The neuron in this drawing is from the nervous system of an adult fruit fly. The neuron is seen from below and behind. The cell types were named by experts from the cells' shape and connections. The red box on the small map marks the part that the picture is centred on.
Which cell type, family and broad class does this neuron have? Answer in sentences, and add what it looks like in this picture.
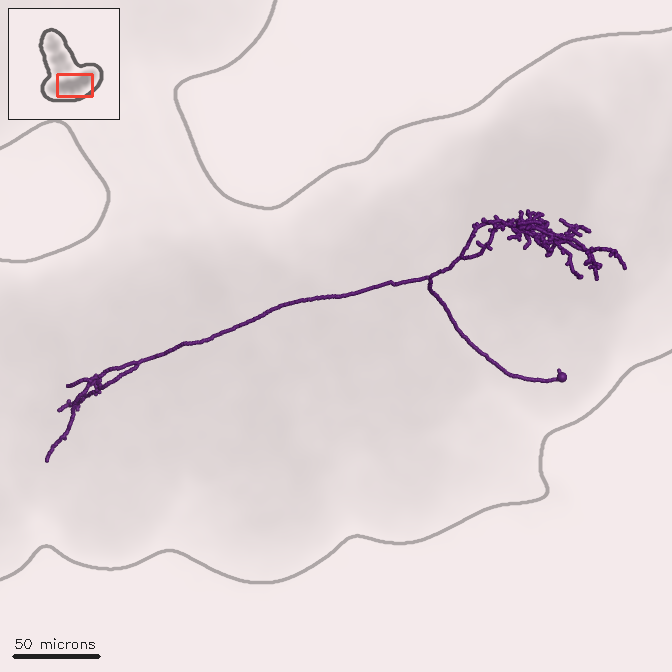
Its cell type is CB0743. Its family is hemilineage VLPa2. Its broad class is central-brain intrinsic neuron. The cell body can be seen on the right of the picture. By the scale bar it is about 350 microns wide in this view.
